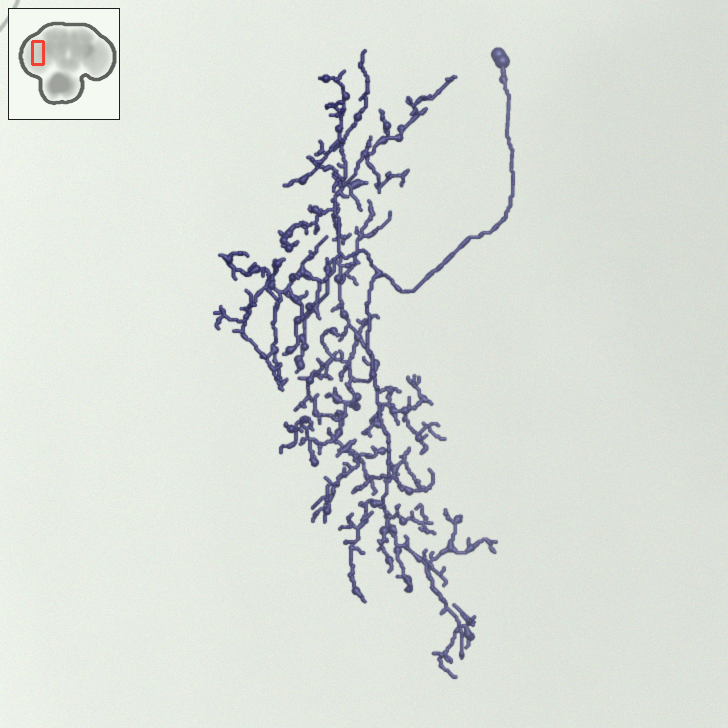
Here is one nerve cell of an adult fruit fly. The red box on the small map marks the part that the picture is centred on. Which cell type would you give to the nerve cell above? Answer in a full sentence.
The cell type is Pm6.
